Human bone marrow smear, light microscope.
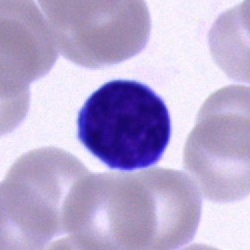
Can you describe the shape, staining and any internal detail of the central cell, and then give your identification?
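The cell has a smooth, round outline. No distinct rim of cytoplasm is visible around the nucleus. The chromatin stains a dense, dark blue-purple throughout. No nucleoli can be seen in the nucleus. The cell is a lymphocyte.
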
